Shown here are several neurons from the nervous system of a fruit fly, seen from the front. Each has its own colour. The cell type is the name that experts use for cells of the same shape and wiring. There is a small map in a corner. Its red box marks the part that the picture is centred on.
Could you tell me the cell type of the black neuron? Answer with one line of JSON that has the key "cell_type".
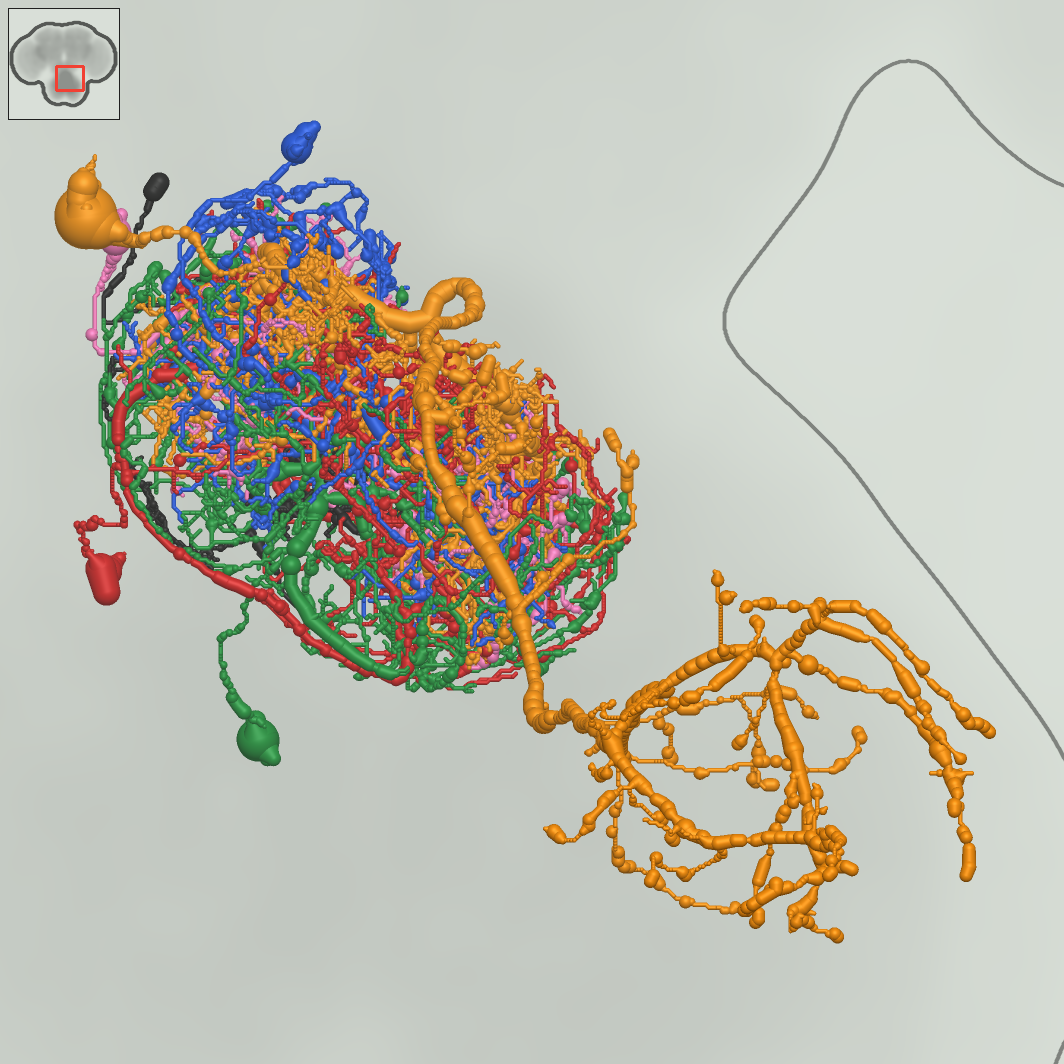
{"cell_type": "INXXX448"}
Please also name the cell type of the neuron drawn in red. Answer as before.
{"cell_type": "INXXX290"}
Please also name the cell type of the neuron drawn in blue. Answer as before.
{"cell_type": "INXXX246"}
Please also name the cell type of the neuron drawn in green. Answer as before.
{"cell_type": "IN00A033"}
